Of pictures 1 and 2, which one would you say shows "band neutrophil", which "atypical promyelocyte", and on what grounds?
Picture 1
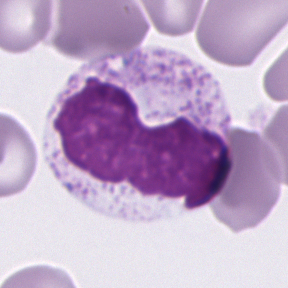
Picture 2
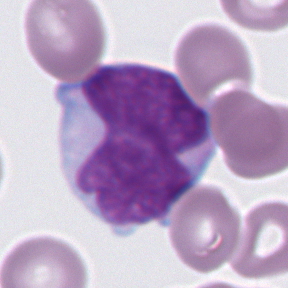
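Picture 1: band neutrophil. Picture 2: atypical promyelocyte. Picture 1: cell outline round and smooth; chromatin dense, dark purple; no nucleoli; nucleus extends to the right edge of the cell.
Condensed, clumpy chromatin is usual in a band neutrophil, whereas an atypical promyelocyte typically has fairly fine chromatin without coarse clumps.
Picture 1 cytoplasm: pale lilac, nearly colourless, with fine violet granules scattered throughout. Picture 2 cytoplasm: pale grey-blue, no granules visible.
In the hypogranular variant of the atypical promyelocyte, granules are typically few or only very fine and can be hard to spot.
Picture 2 nucleus: irregular outline with deep notches and folds, occupying most of the cell. Picture 2 surroundings: small blunt bulges stand out from the lower cell edge; red cells press against the cell at upper left and on the right.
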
